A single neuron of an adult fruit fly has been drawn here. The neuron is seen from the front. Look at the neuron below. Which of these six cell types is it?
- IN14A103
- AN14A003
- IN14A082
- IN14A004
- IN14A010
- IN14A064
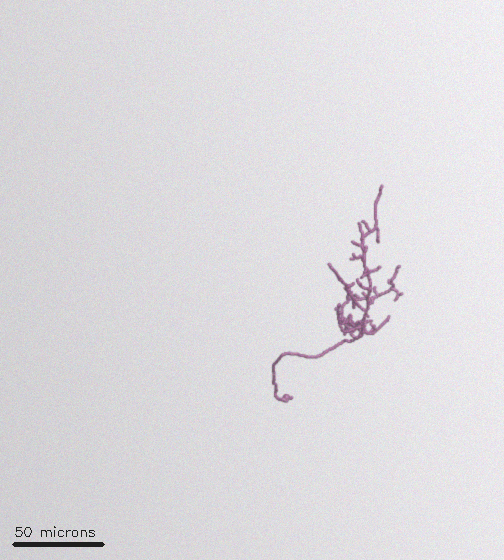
IN14A082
